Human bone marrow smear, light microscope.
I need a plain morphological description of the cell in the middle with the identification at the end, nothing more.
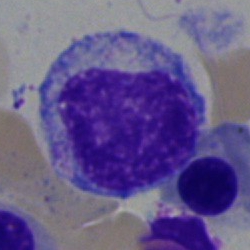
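Dark purple chromatin carries scattered small paler spots and is not uniformly dense. The cytoplasm forms a rim that is wider at the top of the cell than at the bottom. It is pale blue-grey, with a deeper blue band along its outer edge. A few fine reddish-purple granules are scattered in the upper cytoplasm. The cell is a myelocyte.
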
